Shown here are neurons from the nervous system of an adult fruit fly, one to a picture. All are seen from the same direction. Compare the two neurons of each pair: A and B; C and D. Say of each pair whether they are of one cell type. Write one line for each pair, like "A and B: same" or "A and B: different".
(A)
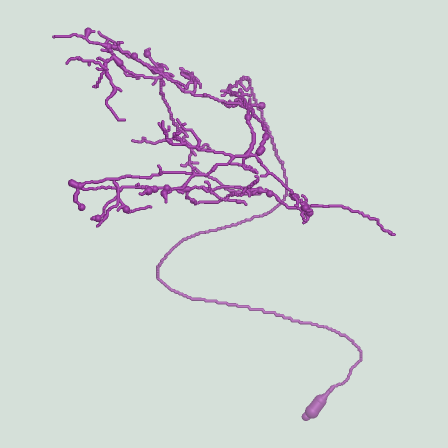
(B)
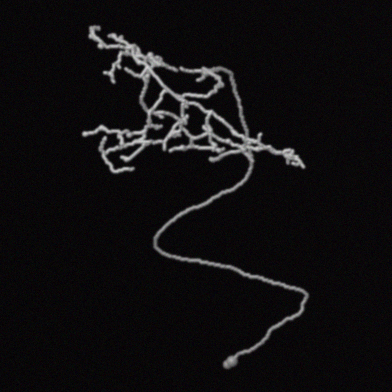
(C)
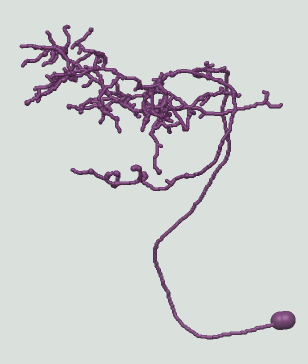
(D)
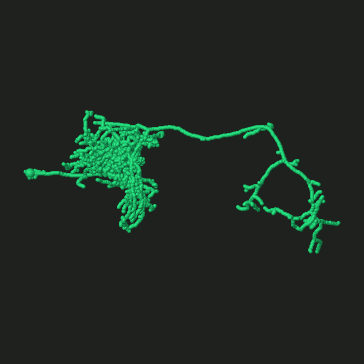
A and B: same
C and D: different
